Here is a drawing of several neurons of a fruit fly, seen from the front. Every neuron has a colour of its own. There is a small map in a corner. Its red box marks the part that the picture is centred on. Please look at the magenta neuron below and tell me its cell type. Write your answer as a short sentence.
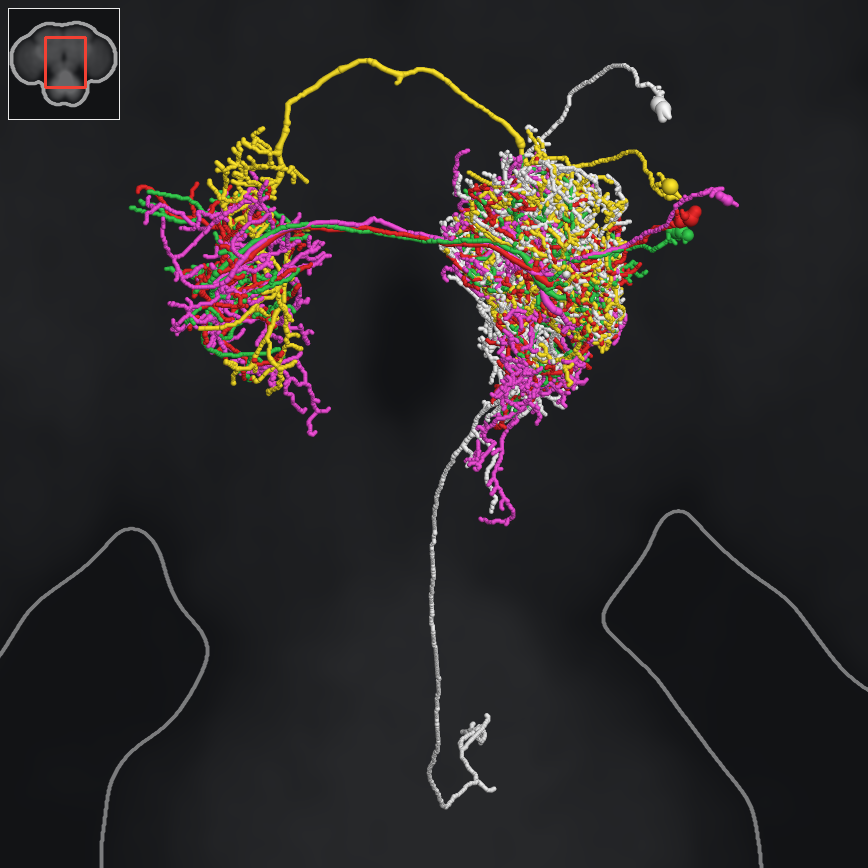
The cell type is LAL124.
